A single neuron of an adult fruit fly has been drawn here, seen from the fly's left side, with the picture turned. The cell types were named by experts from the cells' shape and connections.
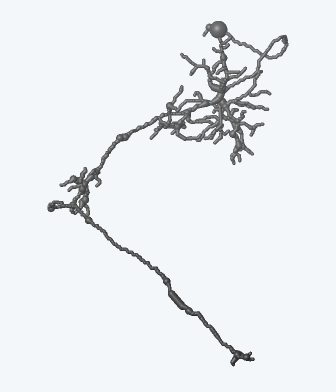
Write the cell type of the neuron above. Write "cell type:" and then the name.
cell type: Tm4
